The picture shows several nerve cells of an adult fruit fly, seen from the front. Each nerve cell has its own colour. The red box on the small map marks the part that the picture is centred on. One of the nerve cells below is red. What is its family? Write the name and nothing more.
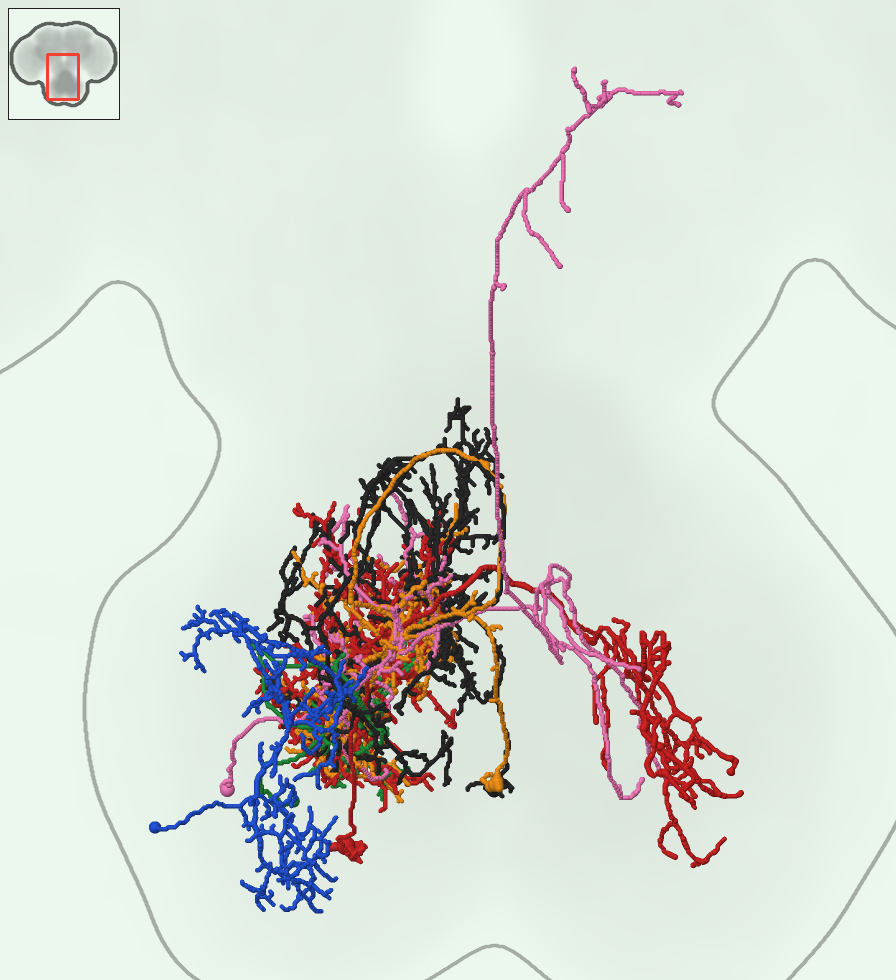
hemilineage 07B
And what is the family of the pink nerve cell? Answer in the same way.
hemilineage 08B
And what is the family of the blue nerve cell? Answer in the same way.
hemilineage 08A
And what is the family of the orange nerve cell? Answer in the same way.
hemilineage 02A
